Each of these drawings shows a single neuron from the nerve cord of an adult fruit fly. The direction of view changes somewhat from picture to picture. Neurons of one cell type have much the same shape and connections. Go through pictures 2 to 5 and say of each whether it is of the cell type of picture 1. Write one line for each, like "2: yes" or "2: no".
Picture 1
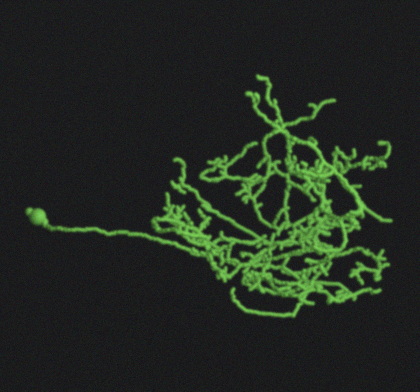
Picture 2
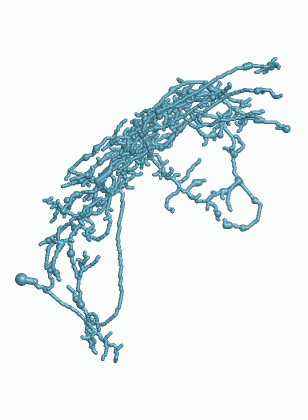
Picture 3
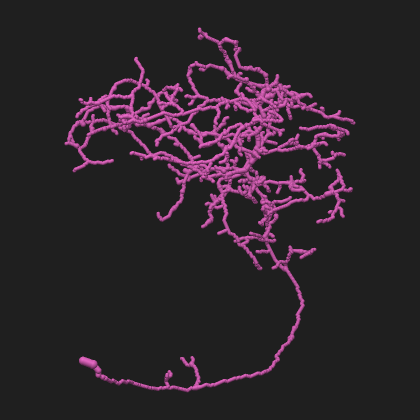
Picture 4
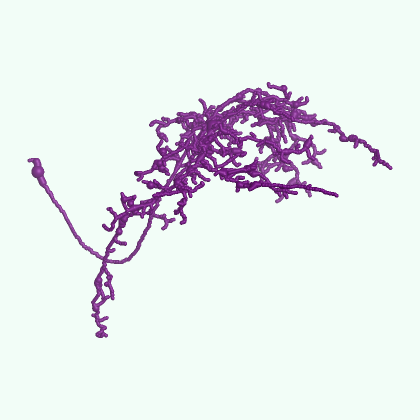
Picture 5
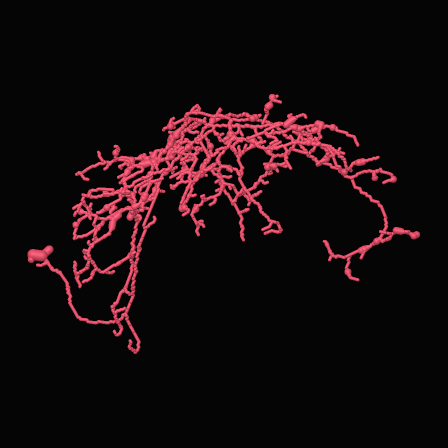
2: no
3: no
4: no
5: no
